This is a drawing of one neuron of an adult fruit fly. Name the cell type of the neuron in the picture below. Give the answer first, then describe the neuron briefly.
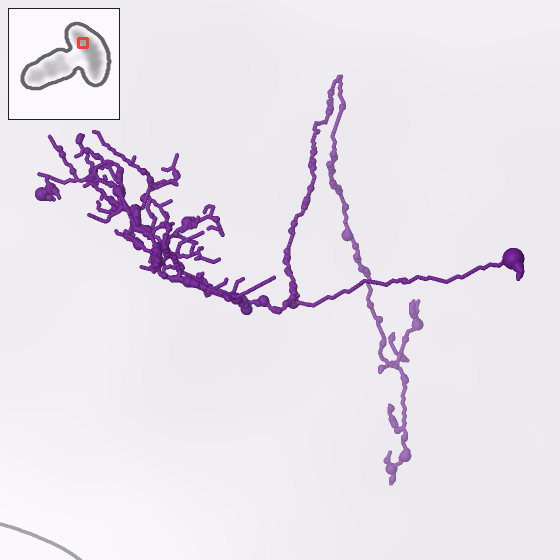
The cell type is LC24. Its broad class is visual projection neuron. It lies in the brain. The cell body is on the right of the picture. The picture shows dozens of branch ends.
